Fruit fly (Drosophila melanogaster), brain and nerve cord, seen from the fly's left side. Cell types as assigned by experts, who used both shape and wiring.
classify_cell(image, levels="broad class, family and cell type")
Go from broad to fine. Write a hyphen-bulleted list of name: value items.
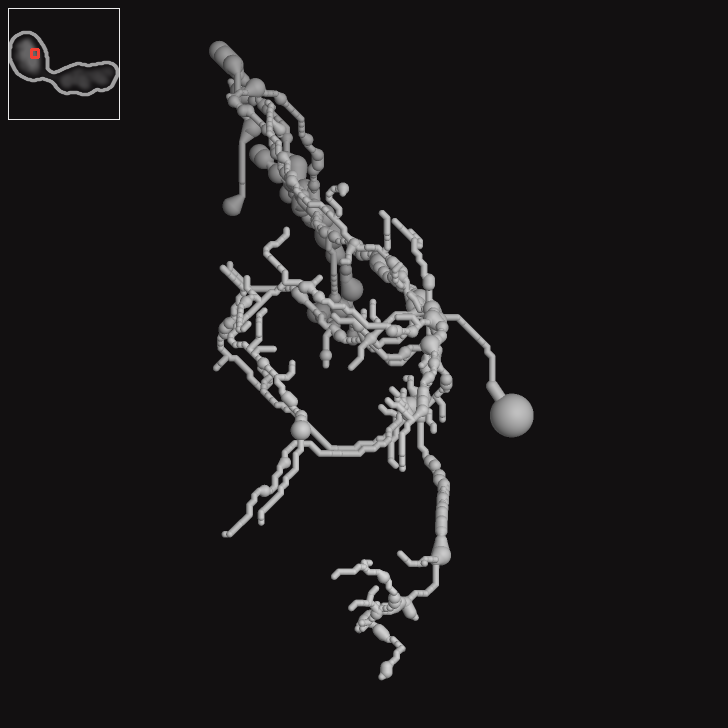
- broad class: central-brain intrinsic neuron
- family: hemilineage DM6_posterior
- cell type: CB1836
